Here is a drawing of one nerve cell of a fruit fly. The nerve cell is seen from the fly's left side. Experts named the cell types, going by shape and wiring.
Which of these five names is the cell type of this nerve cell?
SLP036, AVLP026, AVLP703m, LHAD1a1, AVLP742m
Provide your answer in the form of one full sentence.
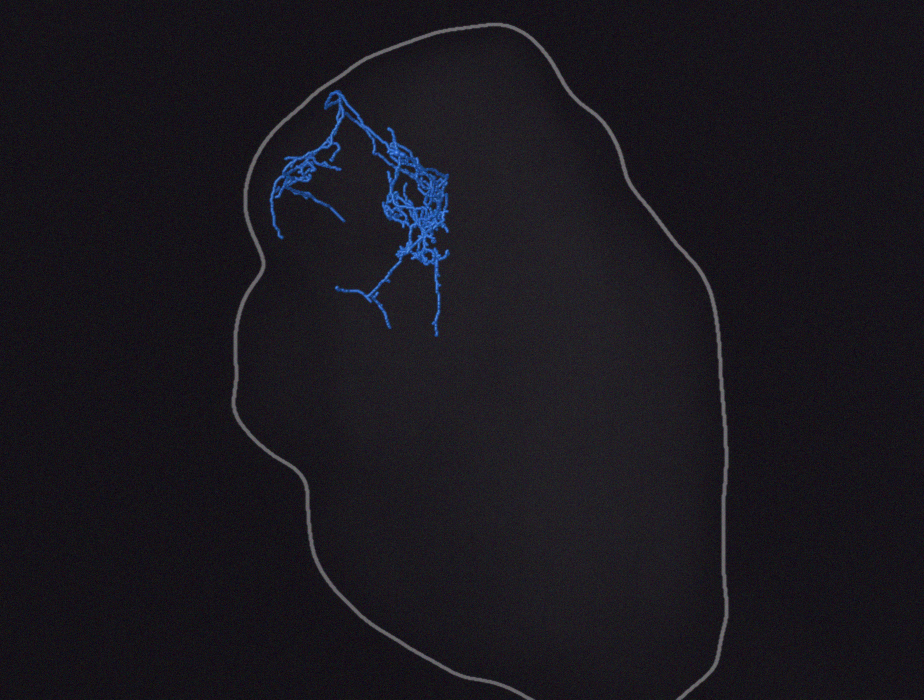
What this nerve cell is, by cell type, is AVLP742m.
